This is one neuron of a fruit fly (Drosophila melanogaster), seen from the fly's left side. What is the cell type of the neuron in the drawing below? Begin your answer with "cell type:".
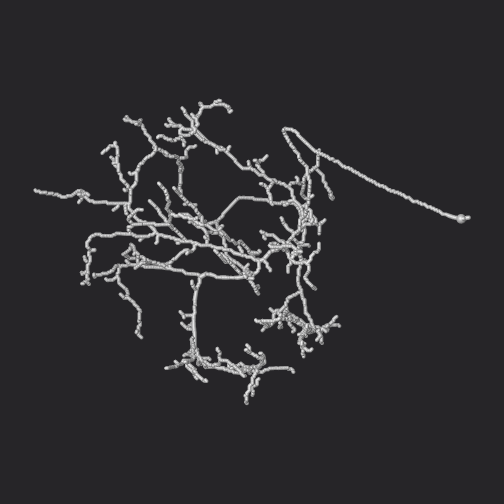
cell type: IN03A067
